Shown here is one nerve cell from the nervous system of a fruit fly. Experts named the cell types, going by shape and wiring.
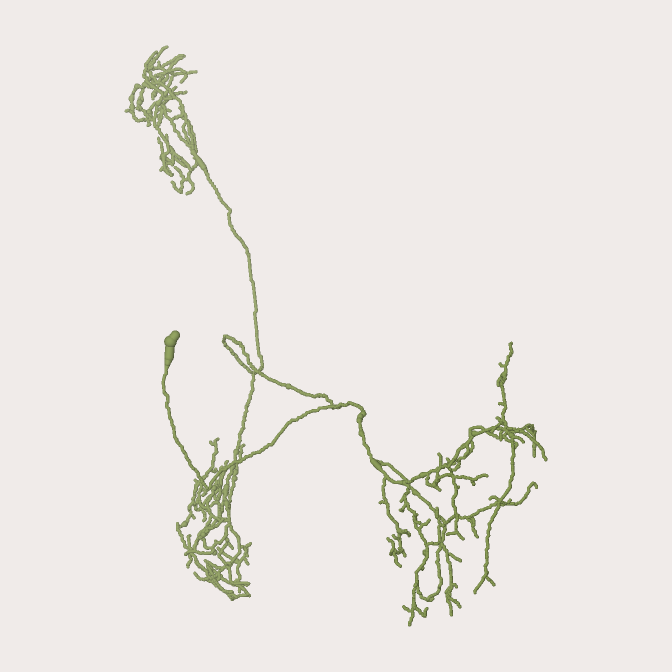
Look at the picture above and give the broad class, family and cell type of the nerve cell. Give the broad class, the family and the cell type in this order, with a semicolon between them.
central-brain intrinsic neuron; class DAN; PAM10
